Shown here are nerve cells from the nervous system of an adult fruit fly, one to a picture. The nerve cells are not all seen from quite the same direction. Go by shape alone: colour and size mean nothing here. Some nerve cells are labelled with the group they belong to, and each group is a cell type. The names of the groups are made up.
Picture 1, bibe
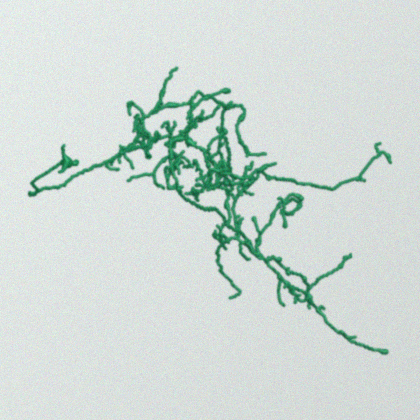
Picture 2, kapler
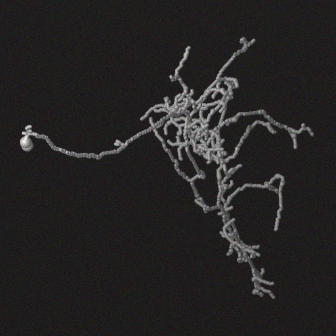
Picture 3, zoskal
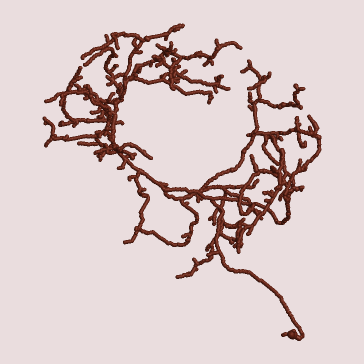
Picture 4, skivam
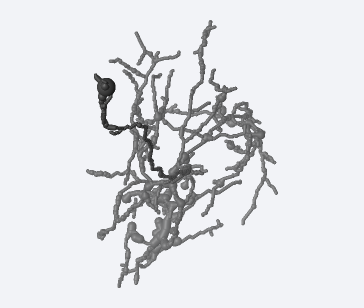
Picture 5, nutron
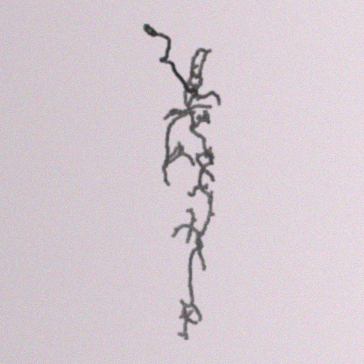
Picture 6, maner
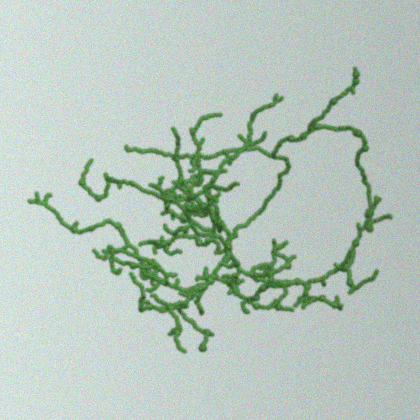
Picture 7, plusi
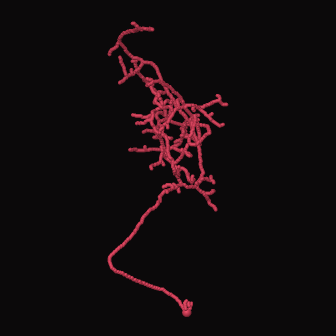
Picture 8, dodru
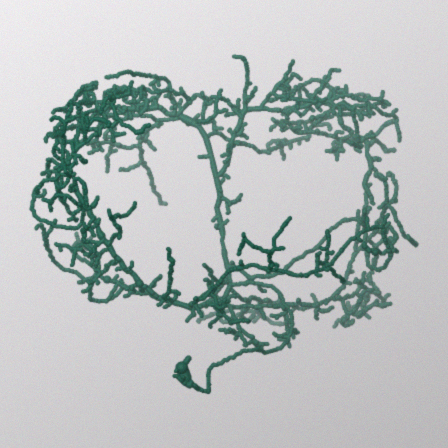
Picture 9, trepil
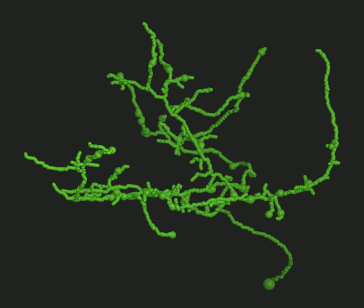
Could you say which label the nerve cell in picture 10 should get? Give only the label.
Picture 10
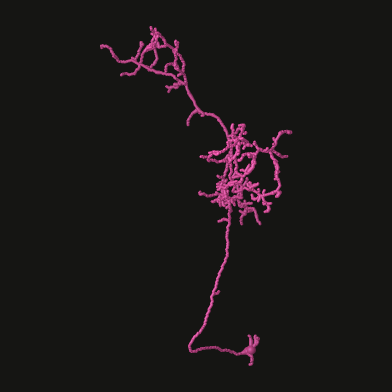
plusi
